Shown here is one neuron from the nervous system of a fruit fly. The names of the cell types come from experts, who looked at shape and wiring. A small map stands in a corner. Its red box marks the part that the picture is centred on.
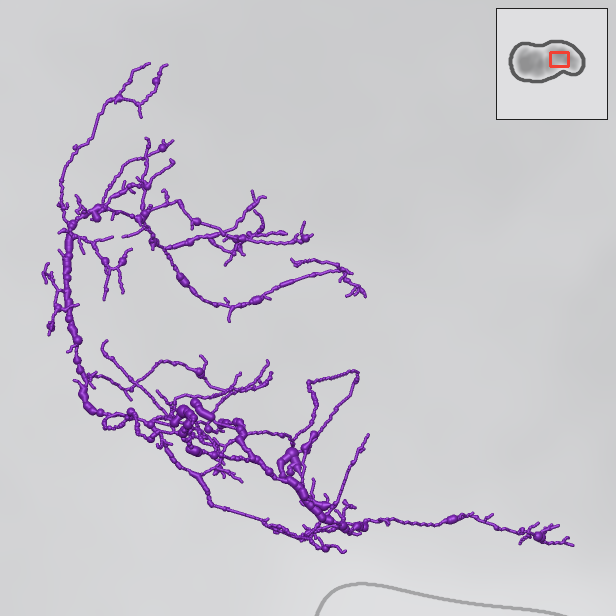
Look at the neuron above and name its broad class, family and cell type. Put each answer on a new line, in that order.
nerve-cord intrinsic neuron
hemilineage 11B
IN11B015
